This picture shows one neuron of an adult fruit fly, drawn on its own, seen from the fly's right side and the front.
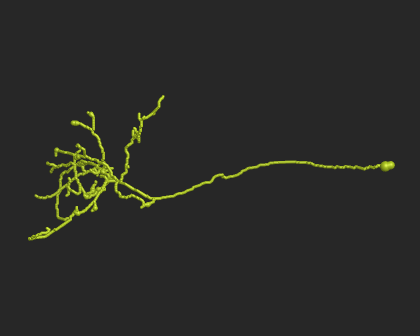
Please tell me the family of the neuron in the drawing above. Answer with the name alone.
hemilineage 14A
